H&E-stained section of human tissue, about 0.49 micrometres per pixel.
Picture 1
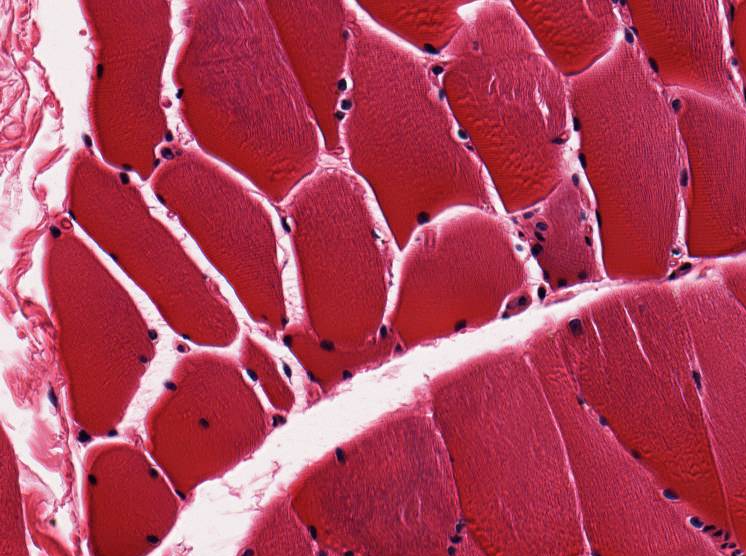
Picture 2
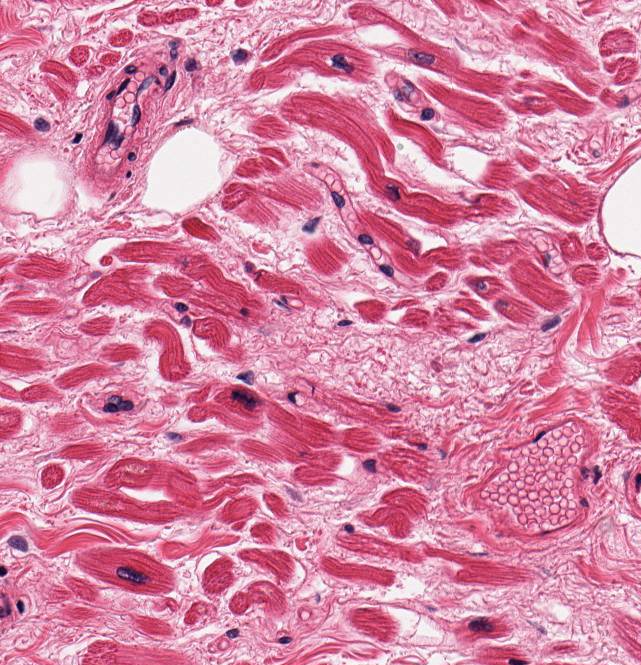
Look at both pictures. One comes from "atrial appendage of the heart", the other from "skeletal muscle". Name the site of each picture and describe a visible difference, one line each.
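Picture 1 shows tissue from the skeletal muscle. The muscle fibre nuclei lie at the edges of the fibres, just under their surface.
Picture 2 shows tissue from the atrial appendage of the heart. Muscle nuclei are dark, oval and sit in the centre of the fibres, as in a fibre at the lower left.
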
